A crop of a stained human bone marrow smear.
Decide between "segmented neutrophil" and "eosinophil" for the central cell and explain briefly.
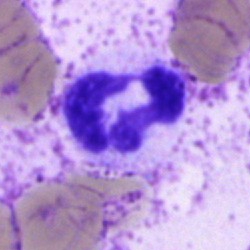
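This is a segmented neutrophil, not an eosinophil. Its cytoplasm is pale lilac.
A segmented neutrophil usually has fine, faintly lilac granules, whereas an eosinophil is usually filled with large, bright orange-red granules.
The nucleus almost fully encircles a pale central gap; it is thick at its left and right sides and thinner across the top, with dense, dark purple chromatin.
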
